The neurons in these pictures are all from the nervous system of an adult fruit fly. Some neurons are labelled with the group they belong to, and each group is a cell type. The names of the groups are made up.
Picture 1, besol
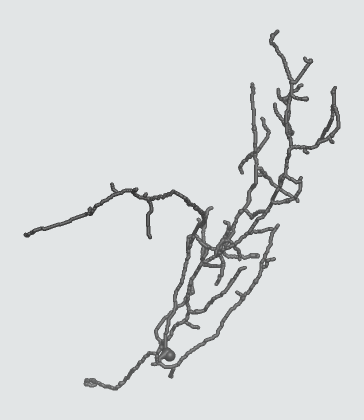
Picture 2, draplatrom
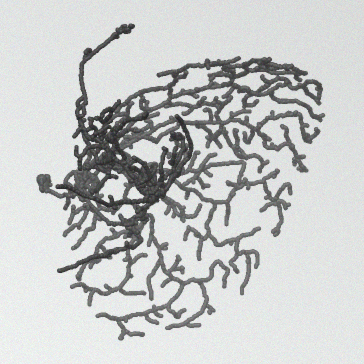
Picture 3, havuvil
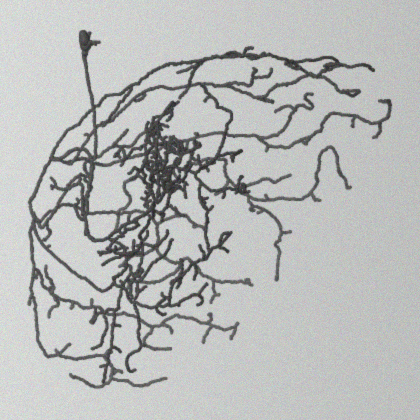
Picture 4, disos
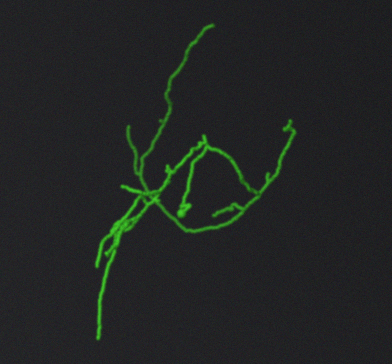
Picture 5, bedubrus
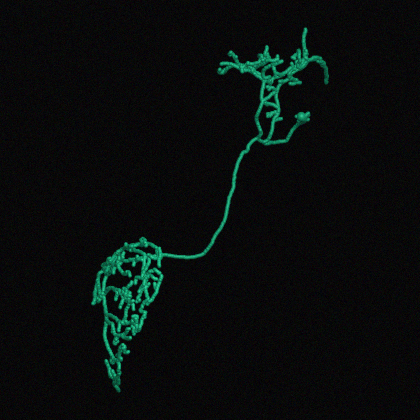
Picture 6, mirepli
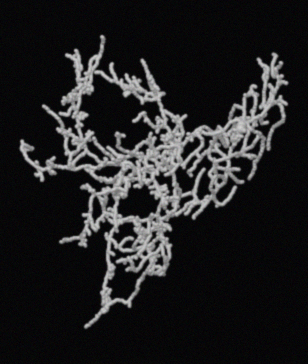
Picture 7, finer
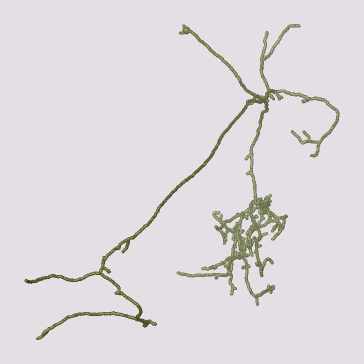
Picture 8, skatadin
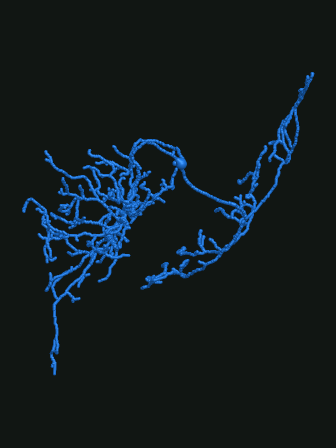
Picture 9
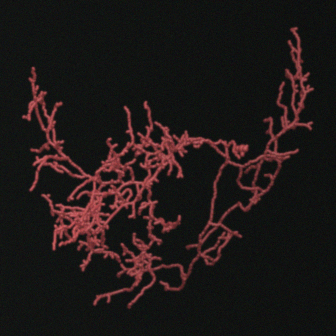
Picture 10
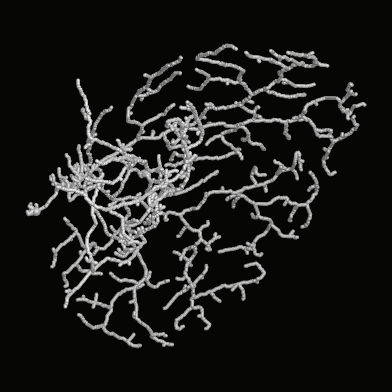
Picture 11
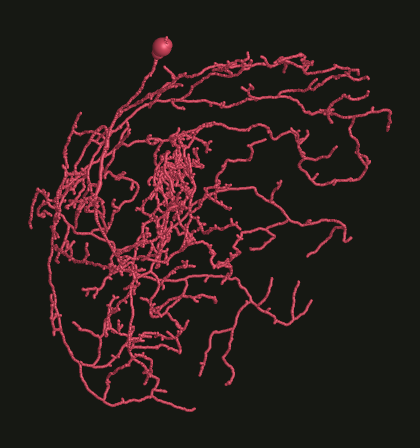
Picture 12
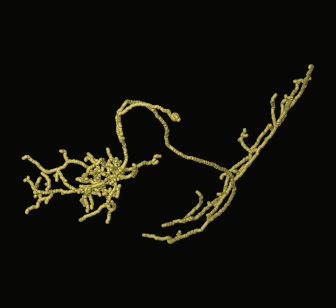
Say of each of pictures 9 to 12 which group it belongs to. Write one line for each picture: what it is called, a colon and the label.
9: mirepli
10: draplatrom
11: havuvil
12: skatadin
